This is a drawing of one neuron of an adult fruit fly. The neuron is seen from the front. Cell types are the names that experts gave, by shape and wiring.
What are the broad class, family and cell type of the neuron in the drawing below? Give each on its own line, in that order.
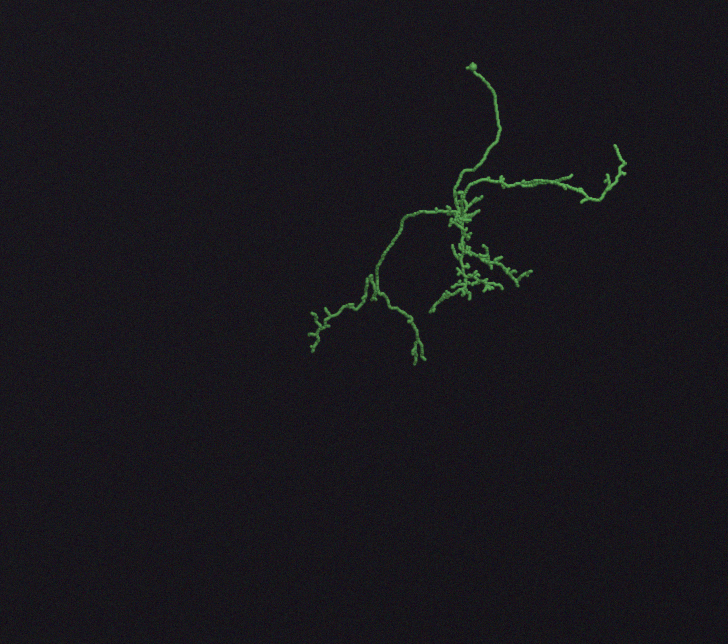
central-brain intrinsic neuron
hemilineage CLp1
CL169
